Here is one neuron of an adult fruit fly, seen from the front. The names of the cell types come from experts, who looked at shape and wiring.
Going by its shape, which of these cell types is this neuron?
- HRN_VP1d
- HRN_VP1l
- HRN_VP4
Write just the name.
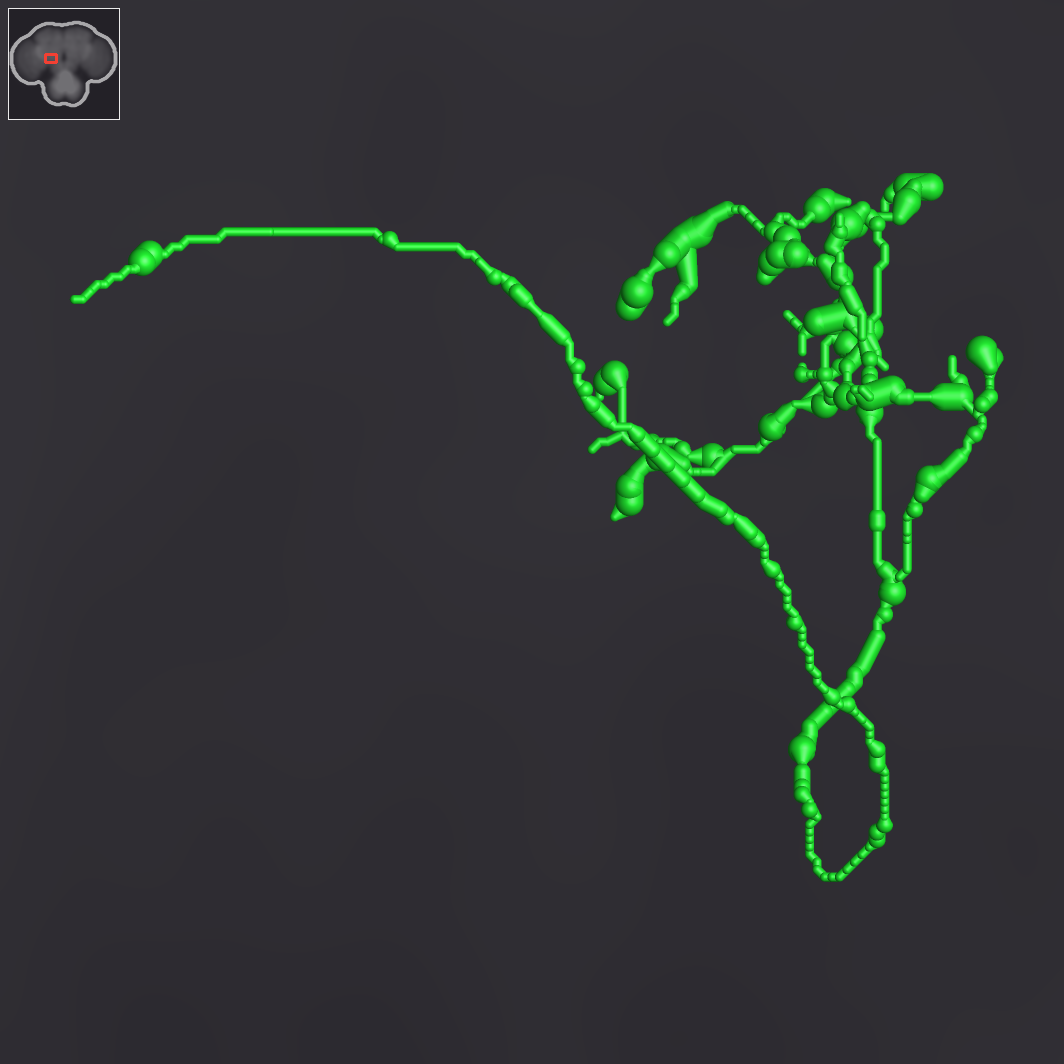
HRN_VP1l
